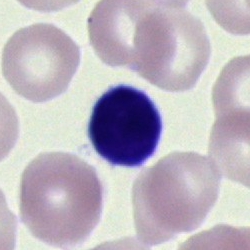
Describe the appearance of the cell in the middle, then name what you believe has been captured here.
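Dense chromatin, almost uniformly dark blue-purple, is what I notice first. I see no nucleoli, and no granules either. The cell seems slightly smaller than the red cells around it. This one is a lymphocyte.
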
